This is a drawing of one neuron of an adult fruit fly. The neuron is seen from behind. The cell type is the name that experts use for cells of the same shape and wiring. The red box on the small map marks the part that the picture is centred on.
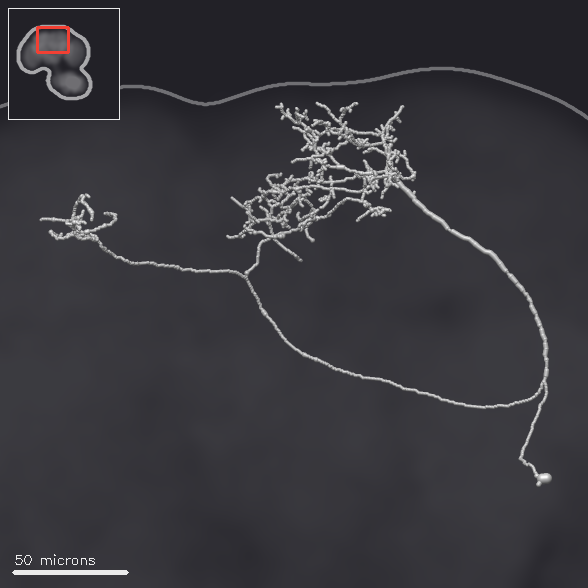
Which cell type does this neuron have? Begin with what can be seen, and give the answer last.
Its cell body lies at the lower right of the picture. By the scale bar it is about 250 microns wide in this view. The picture shows dozens of branch ends. Its broad class is central-brain intrinsic neuron. The cell type is SMP568_d.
